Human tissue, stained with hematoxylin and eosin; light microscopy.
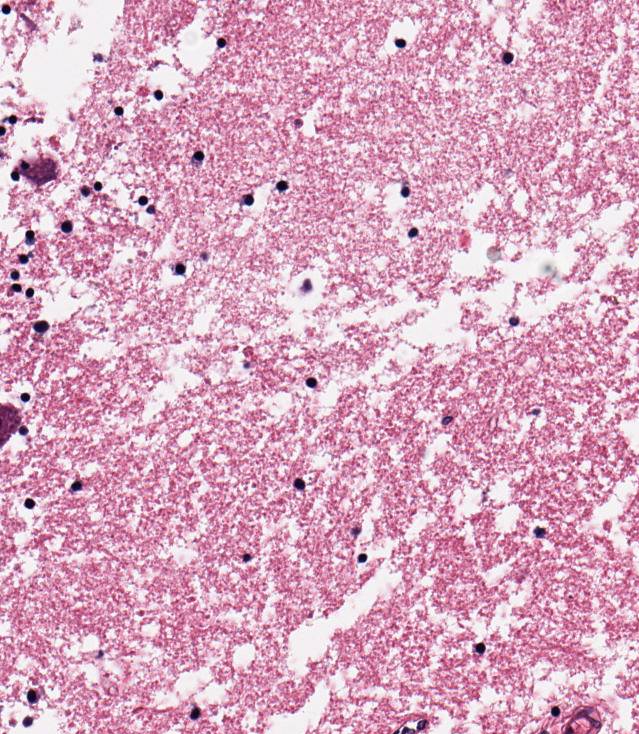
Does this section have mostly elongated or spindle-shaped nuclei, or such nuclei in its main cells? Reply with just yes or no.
No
